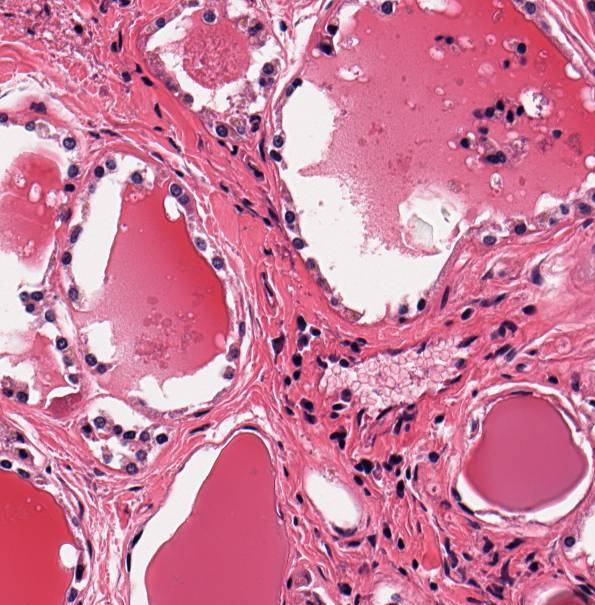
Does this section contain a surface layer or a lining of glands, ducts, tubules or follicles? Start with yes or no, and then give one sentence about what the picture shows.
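Yes. Each space is lined by a single layer of flattened to cuboidal cells.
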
